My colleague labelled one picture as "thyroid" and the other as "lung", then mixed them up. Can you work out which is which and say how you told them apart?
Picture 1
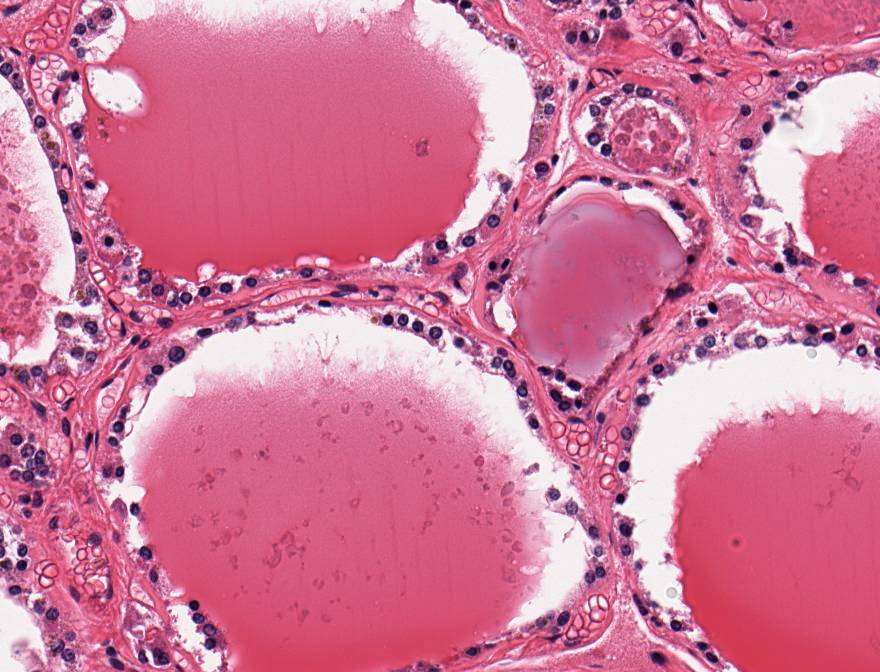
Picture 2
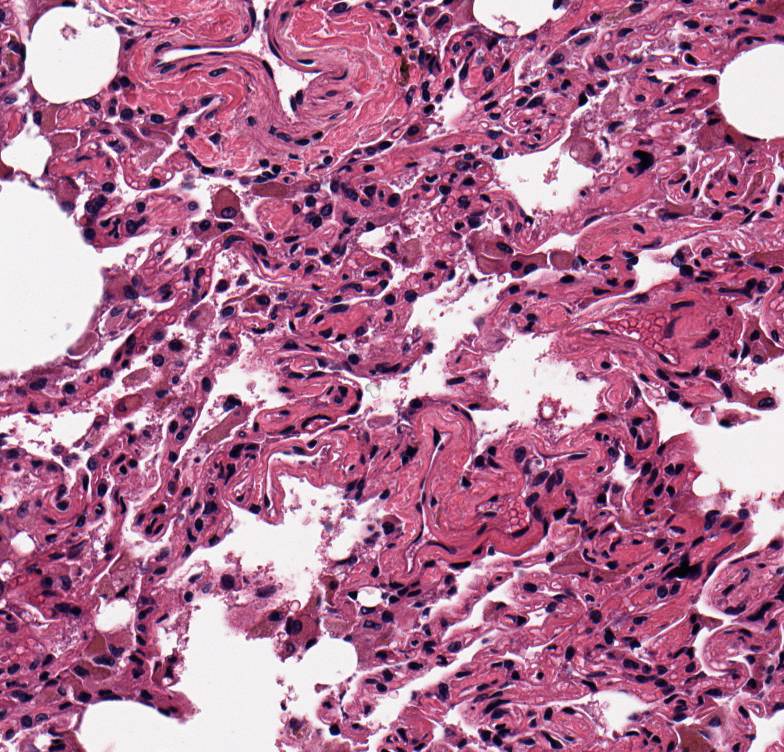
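Picture 1: thyroid. Picture 2: lung. Thyroid: large follicles filled with smooth, homogeneous pink colloid; small follicle just right of centre with more purple colloid. Follicle lining: single layer of low cuboidal to flattened cells; nuclei small, round, dark-staining, uniform in size.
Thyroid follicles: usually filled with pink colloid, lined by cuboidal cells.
Lung: irregular slit-like and rounded empty spaces across the field, divided by thick cellular pink septa crowded with small dark ovoid to elongated nuclei.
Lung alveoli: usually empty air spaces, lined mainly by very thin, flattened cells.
Also in lung: wavy bands of densely pink fibrous tissue through upper centre and middle; scattered cells with brownish cytoplasm in and along edges of spaces.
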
